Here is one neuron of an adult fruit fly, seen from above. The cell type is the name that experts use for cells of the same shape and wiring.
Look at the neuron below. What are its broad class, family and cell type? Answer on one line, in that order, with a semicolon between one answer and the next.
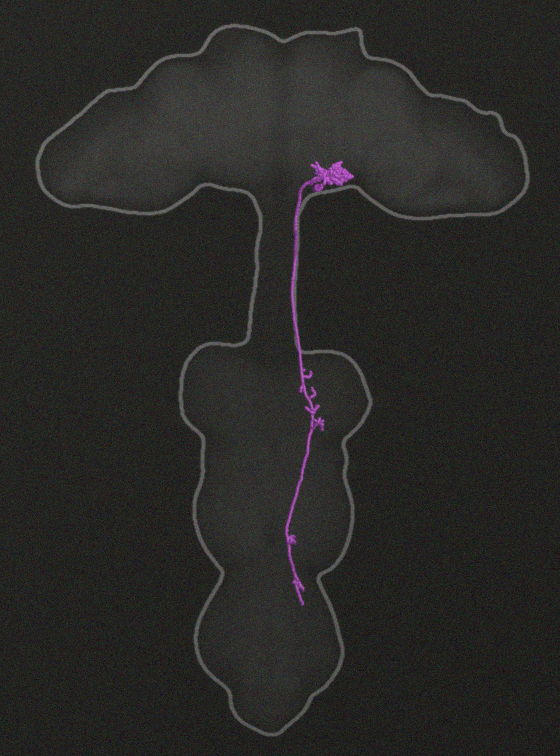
descending neuron; DNp; DNp15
